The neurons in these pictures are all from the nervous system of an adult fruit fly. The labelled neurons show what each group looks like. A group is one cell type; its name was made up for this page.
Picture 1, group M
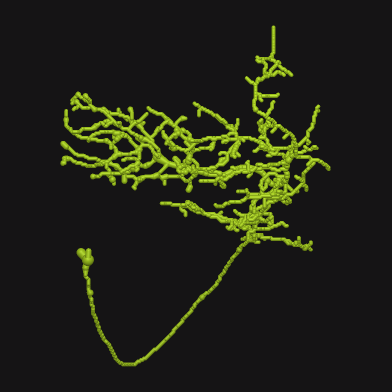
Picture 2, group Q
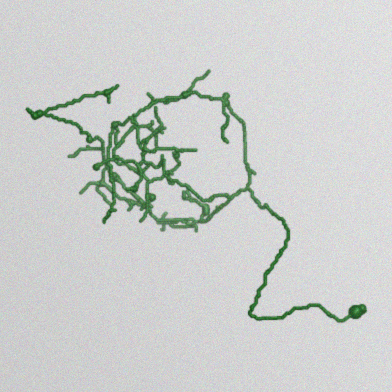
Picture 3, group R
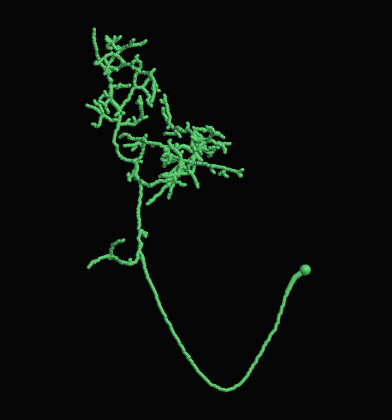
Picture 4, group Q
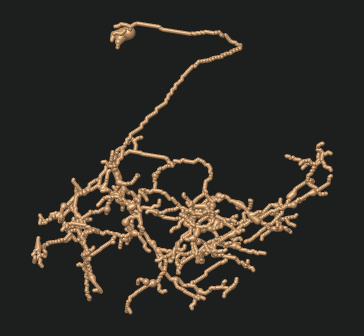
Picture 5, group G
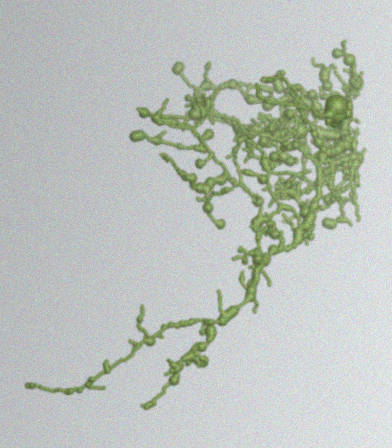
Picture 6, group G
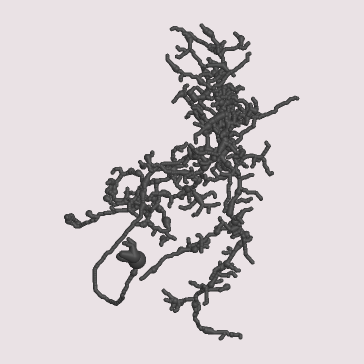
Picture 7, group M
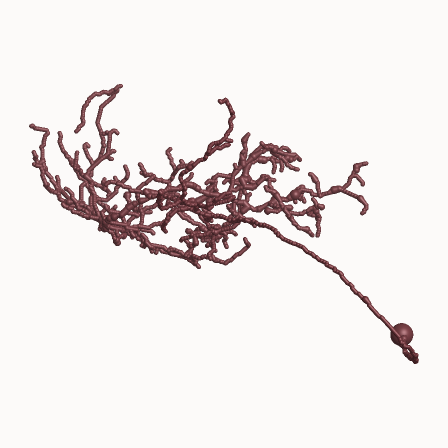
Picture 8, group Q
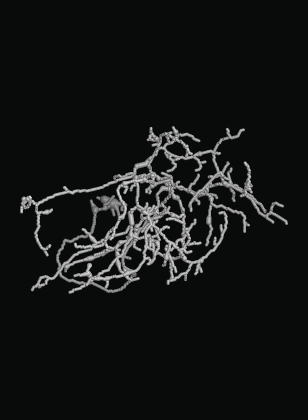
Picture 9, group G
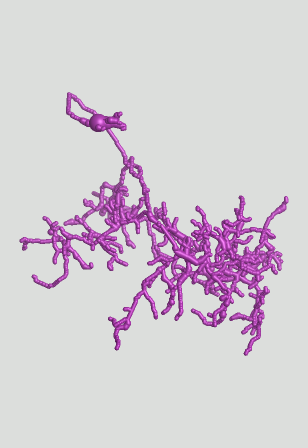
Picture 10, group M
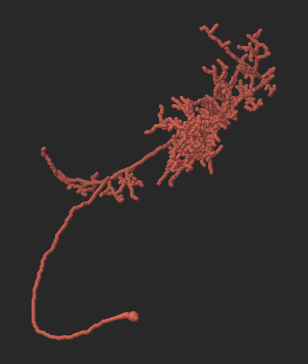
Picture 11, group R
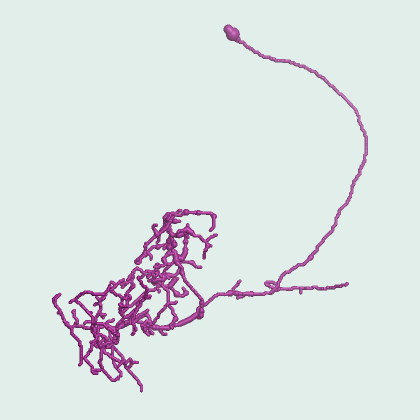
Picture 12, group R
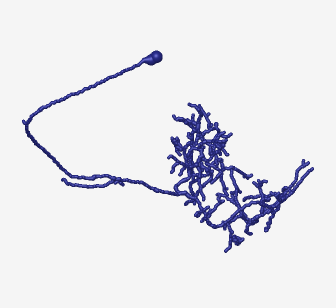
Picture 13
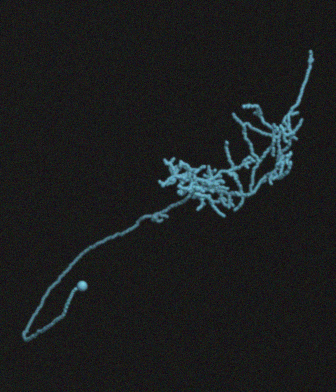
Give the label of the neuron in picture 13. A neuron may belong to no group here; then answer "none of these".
group R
